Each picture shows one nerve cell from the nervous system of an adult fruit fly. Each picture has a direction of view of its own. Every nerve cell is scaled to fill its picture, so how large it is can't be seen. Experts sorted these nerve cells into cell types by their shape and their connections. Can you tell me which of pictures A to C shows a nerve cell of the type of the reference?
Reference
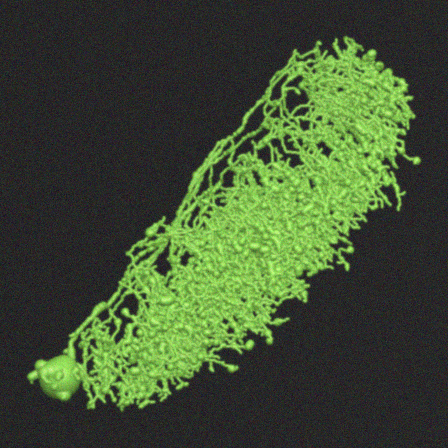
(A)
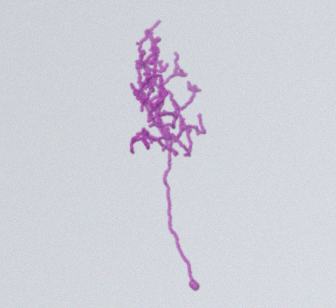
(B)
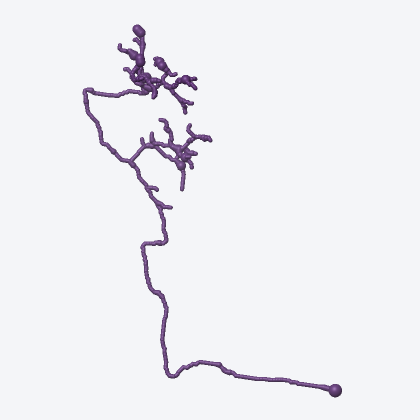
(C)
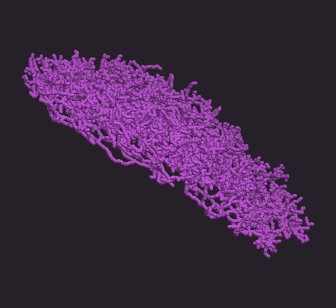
Picture C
